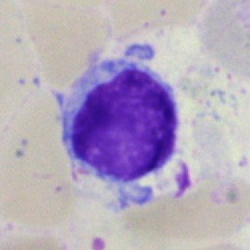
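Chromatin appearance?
Deep purple and dense, with only faint paler mottling.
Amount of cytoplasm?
A scant rim around the nucleus, with no granules seen.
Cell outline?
Irregular, with small bluish blebs at the top and bottom.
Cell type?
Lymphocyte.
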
